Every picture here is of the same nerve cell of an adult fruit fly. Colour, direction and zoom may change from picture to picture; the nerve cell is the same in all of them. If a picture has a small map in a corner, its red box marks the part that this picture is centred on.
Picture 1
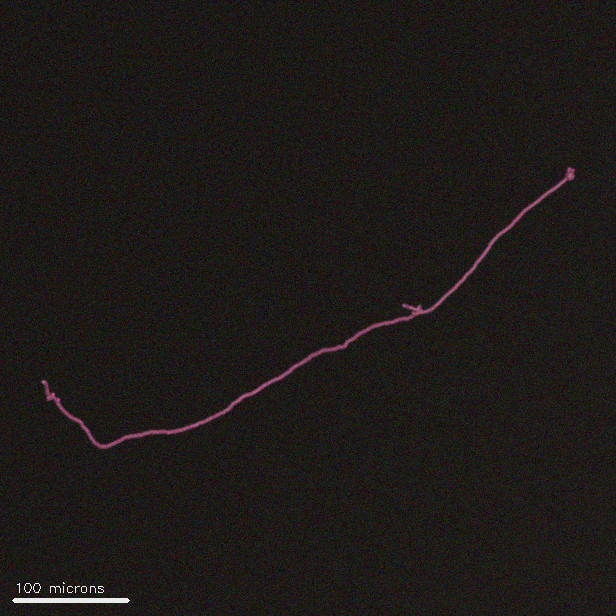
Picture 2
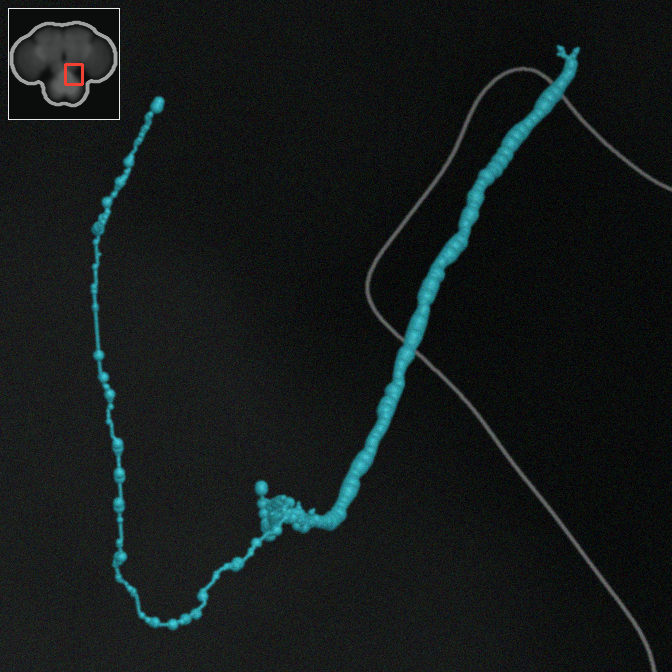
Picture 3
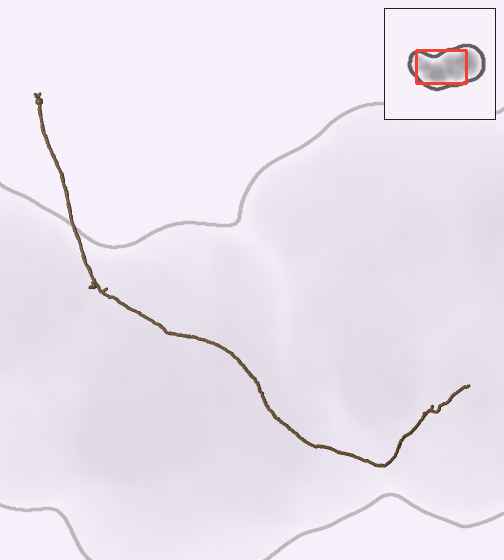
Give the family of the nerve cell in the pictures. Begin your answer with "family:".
family: class mechanosensory proprioceptive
